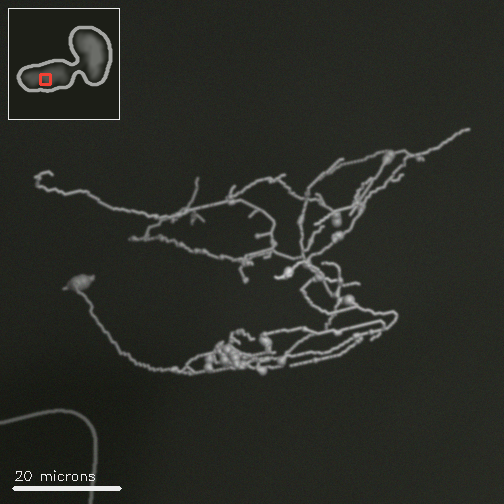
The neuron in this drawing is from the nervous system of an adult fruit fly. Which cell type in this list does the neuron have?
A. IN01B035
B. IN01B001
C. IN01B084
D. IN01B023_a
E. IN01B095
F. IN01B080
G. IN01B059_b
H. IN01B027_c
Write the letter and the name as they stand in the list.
F. IN01B080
